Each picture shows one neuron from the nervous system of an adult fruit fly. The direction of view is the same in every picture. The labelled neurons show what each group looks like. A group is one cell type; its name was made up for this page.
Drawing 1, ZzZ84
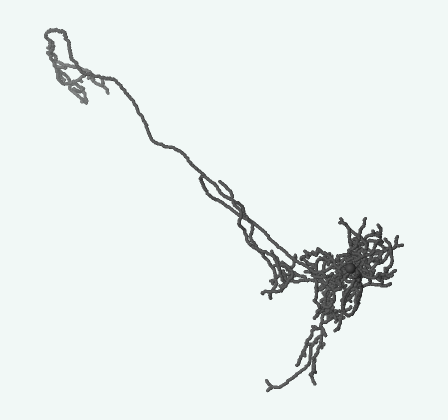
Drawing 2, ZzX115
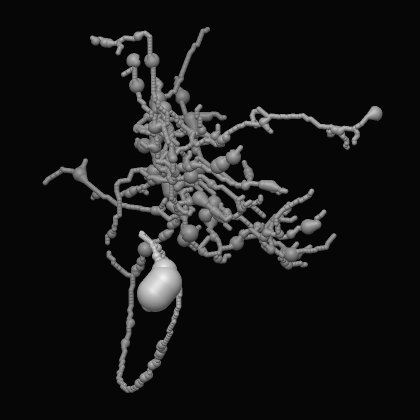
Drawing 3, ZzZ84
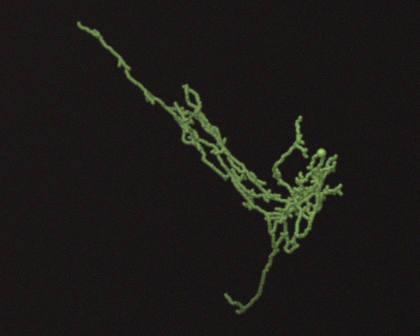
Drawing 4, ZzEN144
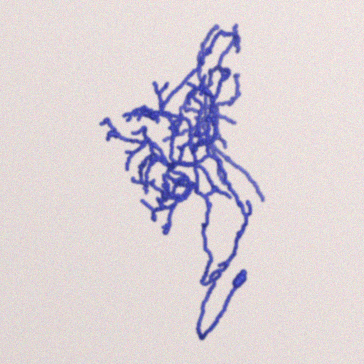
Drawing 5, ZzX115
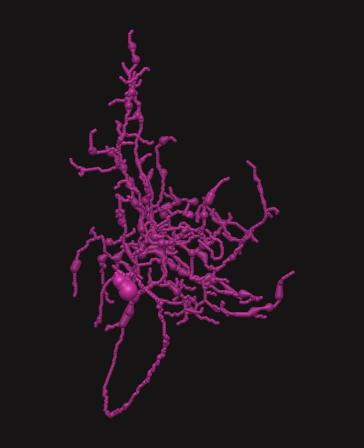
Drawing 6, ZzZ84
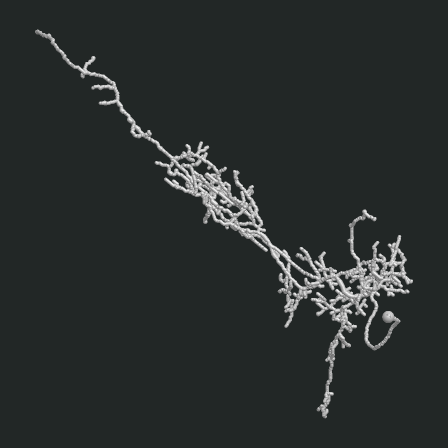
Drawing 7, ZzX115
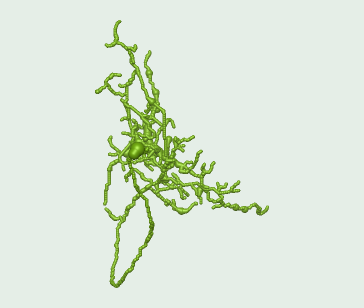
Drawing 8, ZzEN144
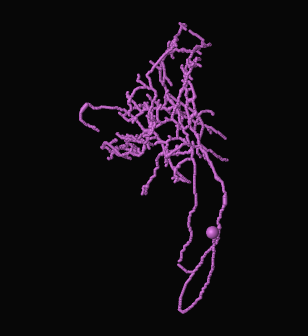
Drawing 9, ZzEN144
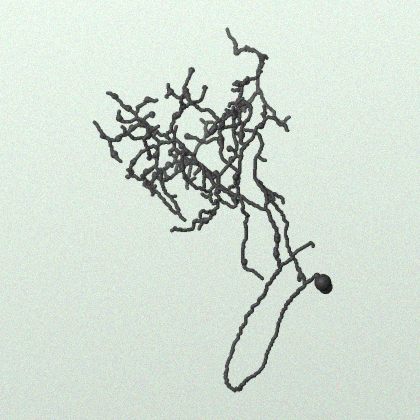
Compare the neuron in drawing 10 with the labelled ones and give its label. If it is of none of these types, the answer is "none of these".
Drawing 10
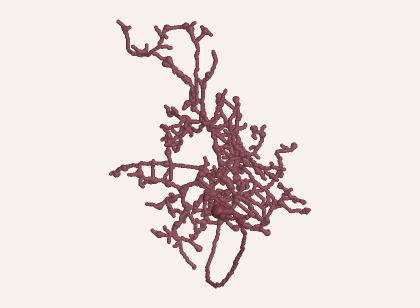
none of these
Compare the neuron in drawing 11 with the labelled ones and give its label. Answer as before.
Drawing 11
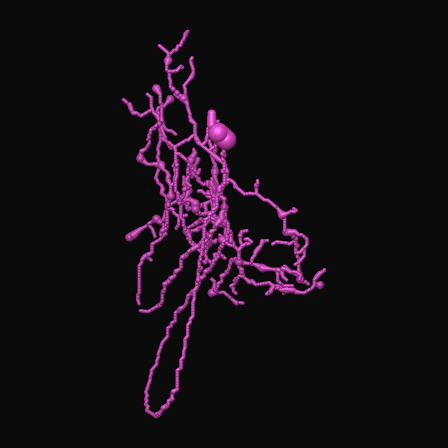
ZzX115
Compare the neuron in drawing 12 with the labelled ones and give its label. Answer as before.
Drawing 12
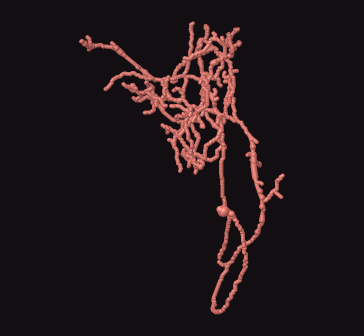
ZzEN144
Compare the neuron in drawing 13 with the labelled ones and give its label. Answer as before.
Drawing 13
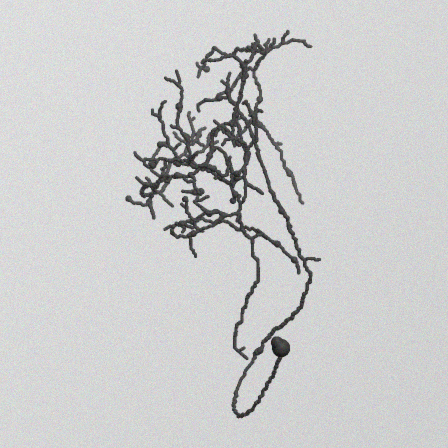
ZzEN144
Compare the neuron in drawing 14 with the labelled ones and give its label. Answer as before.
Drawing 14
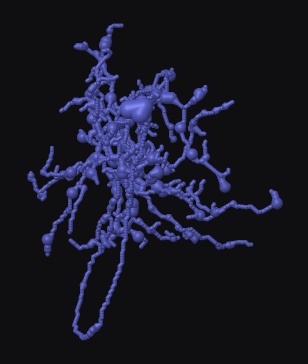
ZzX115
